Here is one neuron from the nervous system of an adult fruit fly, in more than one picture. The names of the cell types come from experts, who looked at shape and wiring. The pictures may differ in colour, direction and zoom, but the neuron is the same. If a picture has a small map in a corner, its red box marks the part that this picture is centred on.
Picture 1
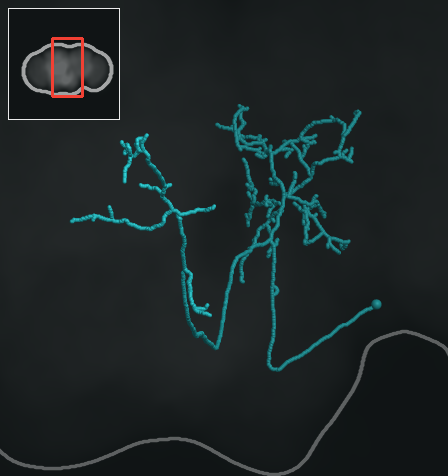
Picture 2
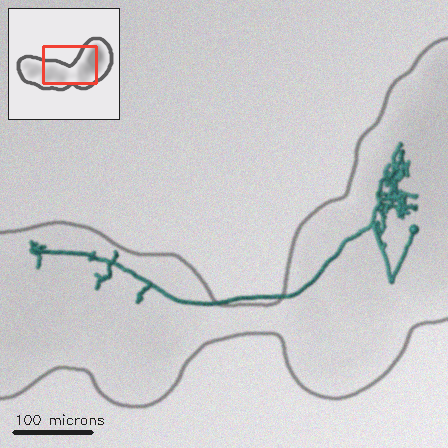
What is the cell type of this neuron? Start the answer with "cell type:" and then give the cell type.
cell type: DNg92_b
